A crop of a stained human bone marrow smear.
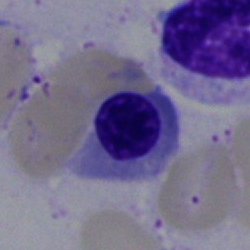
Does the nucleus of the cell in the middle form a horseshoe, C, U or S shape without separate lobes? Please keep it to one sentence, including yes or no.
No, what the nucleus forms is one compact round or oval mass.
